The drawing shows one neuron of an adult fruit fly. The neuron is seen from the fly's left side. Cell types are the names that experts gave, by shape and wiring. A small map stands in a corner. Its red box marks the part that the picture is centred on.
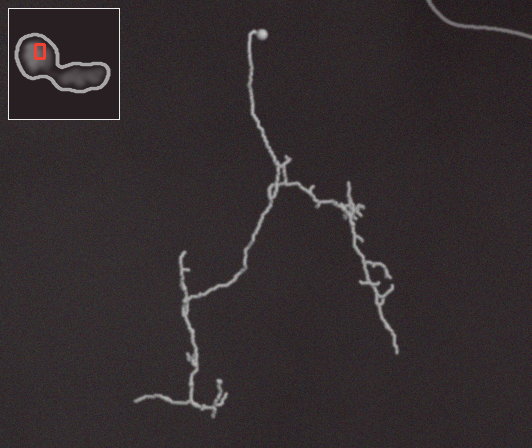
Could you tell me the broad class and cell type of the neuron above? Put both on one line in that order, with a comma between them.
central-brain intrinsic neuron, PS150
